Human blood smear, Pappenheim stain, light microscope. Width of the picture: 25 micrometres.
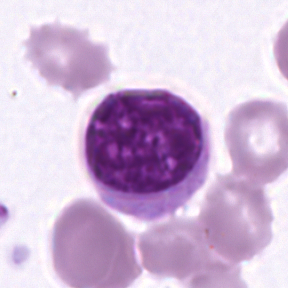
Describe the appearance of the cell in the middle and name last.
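The nucleus is round, without indentation or lobes, measures about 10 micrometres across and fills about 70% of the cell's area. Its chromatin is dark purple and coarsely clumped, with small paler patches between the clumps. The pale lilac-blue cytoplasm forms a crescent below the nucleus and is only a thin rim elsewhere. The cell is a plasma cell.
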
